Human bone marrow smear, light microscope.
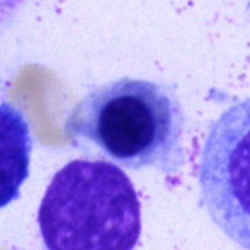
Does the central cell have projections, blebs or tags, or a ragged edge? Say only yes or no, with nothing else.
Yes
